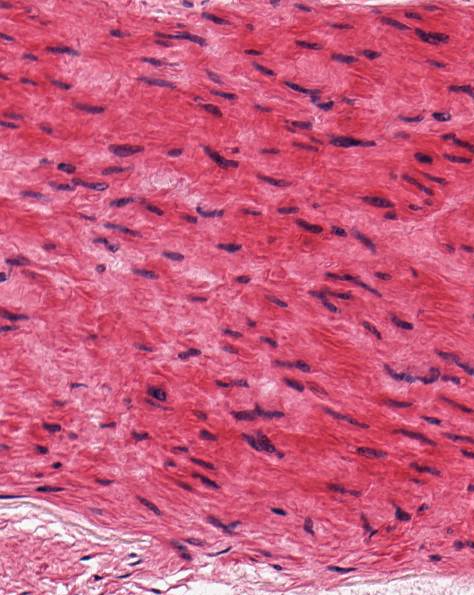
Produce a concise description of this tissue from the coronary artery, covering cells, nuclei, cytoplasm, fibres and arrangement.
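Almost the entire field is one continuous, dense sheet of spindle cells, with no lobules or nests breaking it up. You'll see the nuclei stain dark blue-purple and are spread fairly evenly through it. Between them the tissue is deep pink and finely fibrillar.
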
